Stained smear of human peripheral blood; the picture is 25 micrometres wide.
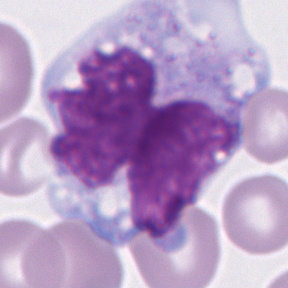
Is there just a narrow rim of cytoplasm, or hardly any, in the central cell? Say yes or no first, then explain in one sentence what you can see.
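No. The cytoplasm is abundant and pale grey-blue.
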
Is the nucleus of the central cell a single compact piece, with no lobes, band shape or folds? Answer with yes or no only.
No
